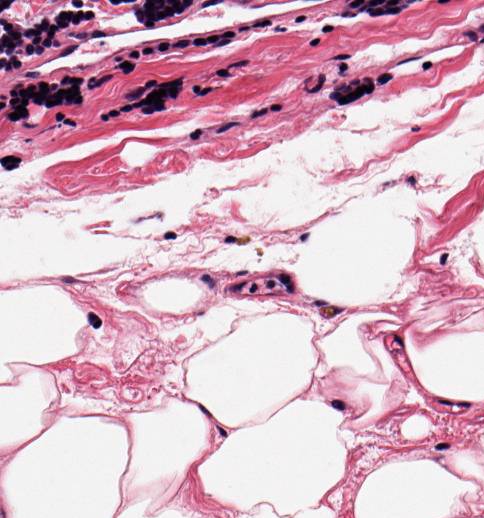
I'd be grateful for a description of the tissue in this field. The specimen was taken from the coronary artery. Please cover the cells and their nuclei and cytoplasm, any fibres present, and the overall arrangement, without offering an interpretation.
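Layout: dense pink fibrous tissue fills the upper third, and fat fills the lower half. Between the two lies a zone of loose, pale, wispy connective tissue with few nuclei. Cells next: small, dark, round nuclei with scant cytoplasm cluster densely along the top edge, mostly toward the upper left. Other findings: a few golden-brown granules sit in the loose tissue near the middle.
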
